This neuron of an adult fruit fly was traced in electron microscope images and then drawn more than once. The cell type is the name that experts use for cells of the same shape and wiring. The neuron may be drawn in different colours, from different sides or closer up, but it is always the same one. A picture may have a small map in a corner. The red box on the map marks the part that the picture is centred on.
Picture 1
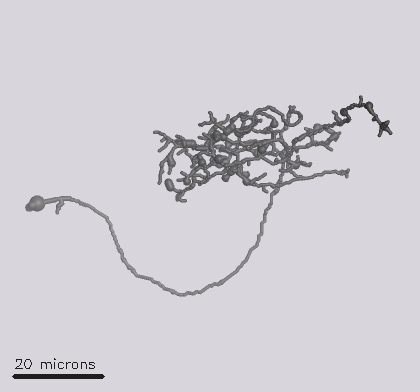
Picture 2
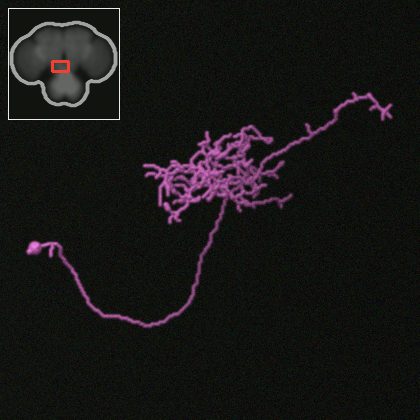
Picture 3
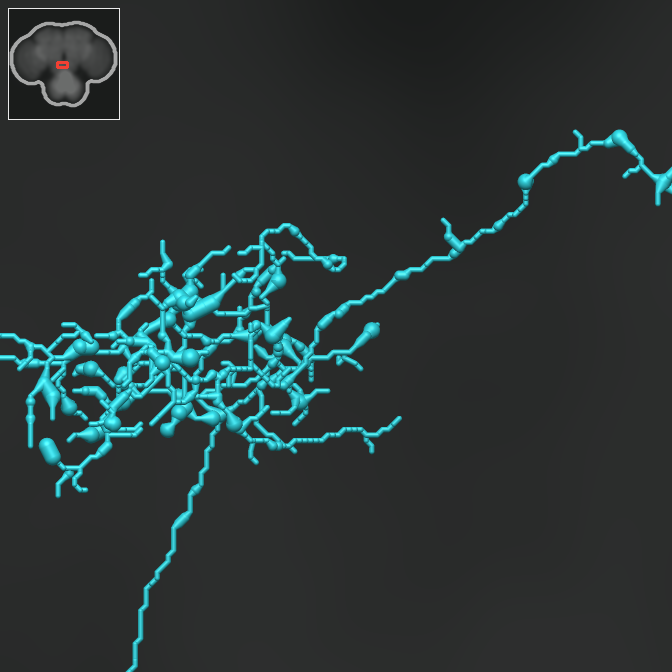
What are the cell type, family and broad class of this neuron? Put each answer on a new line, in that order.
GNG371
hemilineage TRdm
central-brain intrinsic neuron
